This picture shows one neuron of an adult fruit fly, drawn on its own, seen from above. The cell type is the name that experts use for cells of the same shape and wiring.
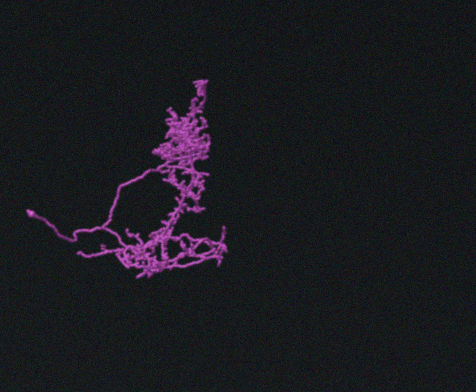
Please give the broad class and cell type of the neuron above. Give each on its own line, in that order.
central-brain intrinsic neuron
LAL141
